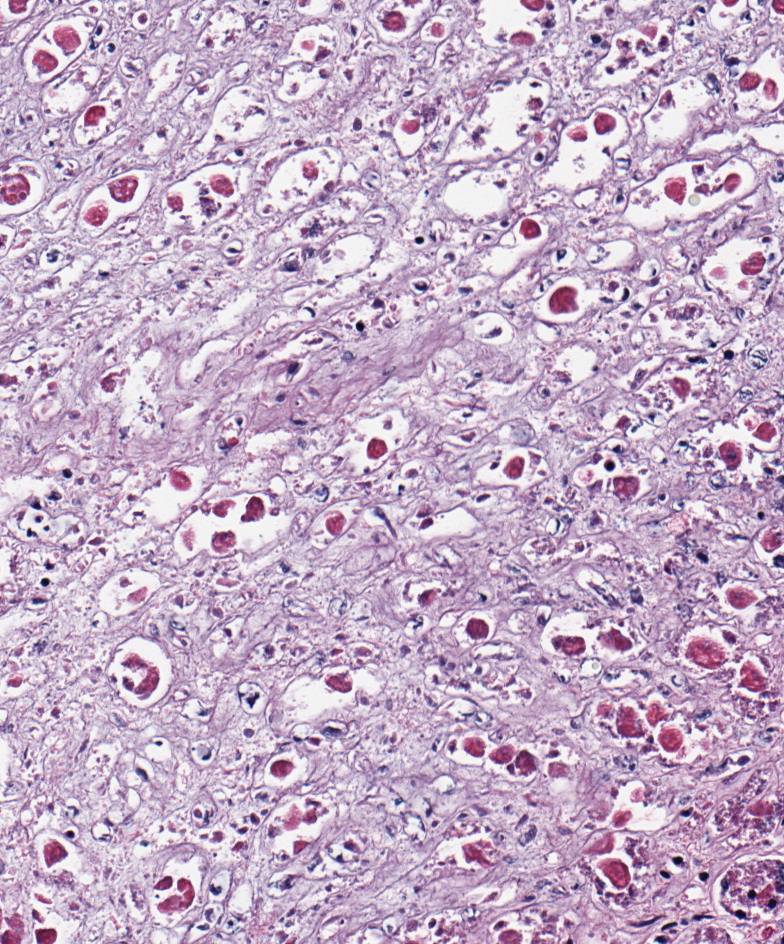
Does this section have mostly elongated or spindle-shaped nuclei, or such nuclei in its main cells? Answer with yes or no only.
No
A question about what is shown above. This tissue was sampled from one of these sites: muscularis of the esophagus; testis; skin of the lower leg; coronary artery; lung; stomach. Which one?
stomach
